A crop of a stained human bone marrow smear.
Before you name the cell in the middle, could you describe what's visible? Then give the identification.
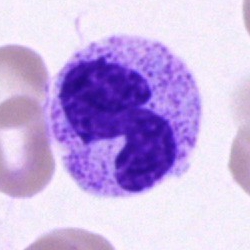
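I count two lobes in the nucleus, and they still seem joined. I can't see any nucleoli. Fine purple granules appear scattered through all of the cytoplasm, and I find no vacuoles there. I'd call this a segmented neutrophil.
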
